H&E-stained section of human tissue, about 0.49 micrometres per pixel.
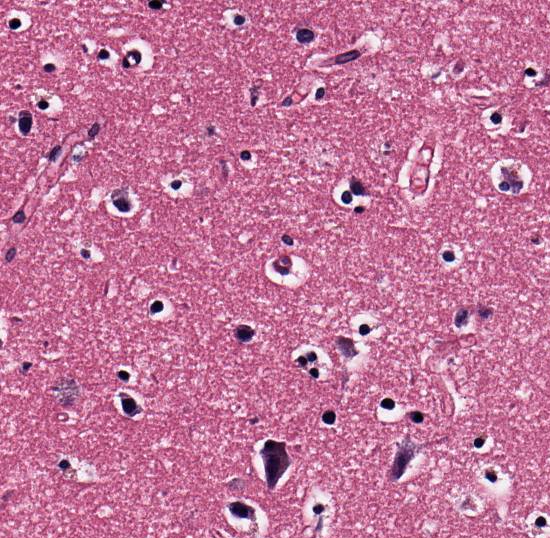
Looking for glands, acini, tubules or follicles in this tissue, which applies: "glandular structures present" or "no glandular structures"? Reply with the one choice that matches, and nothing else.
No glandular structures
